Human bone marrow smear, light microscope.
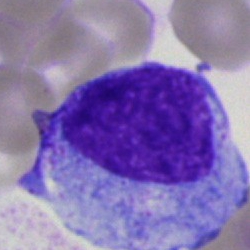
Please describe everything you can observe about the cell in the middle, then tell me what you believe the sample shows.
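Look first at the nucleus, which lies off-centre in the upper part of the cell. Its chromatin is dark purple, mottled with darker clumps. No distinct nucleolus is visible. Small pointed projections stick out from the left edge of the cell. The cell is a promyelocyte.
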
